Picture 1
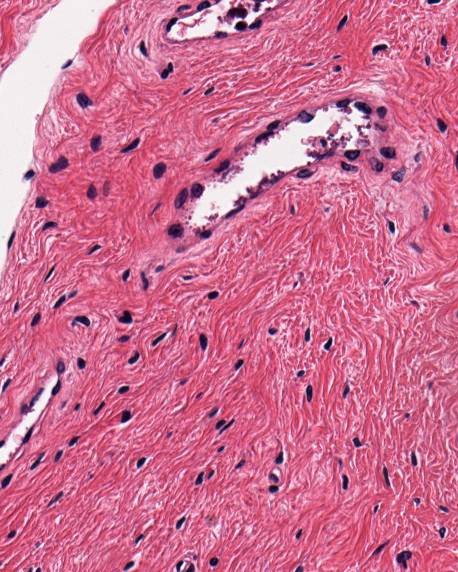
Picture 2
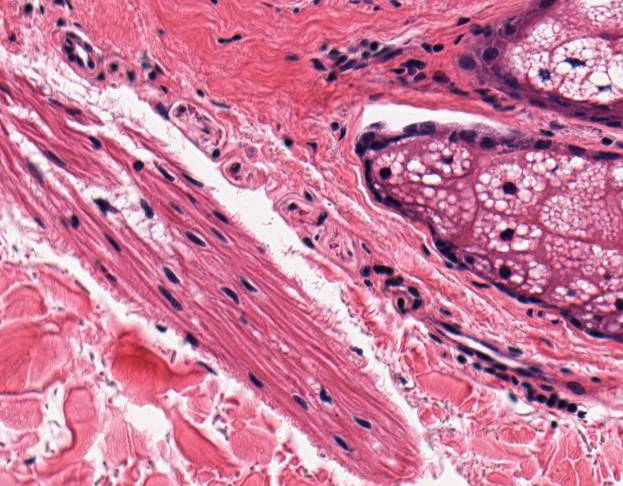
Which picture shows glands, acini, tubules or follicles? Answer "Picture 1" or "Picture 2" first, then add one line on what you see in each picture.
Picture 2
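What picture 1 shows: No epithelial lining or glands are present in the field.
What picture 2 shows: Gland cells in the upper right have pale, vacuolated, foamy cytoplasm.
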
